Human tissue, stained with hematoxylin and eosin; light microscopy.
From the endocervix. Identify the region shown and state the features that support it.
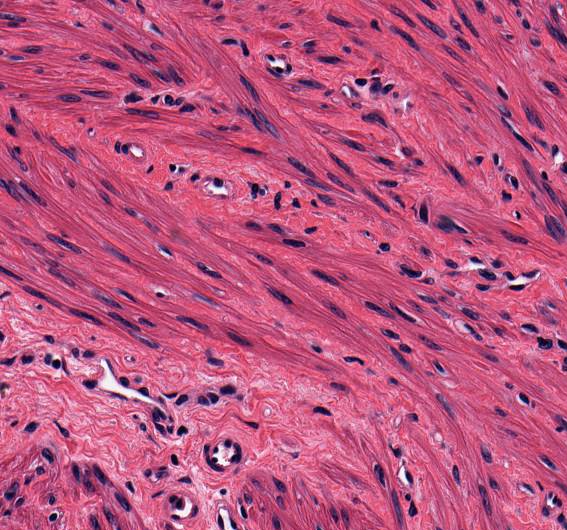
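This is smooth muscle. Look at the nuclei: elongated, dark, and much the same size and shape from cell to cell. The spindle cells have pink, fibrillary cytoplasm that merges into the bundles.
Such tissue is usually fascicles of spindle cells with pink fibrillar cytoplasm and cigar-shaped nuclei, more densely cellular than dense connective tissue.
Wavy pink collagen lies between the cells, clearest at lower left, and small thin-walled vessels with narrow lumens sit among the fascicles.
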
